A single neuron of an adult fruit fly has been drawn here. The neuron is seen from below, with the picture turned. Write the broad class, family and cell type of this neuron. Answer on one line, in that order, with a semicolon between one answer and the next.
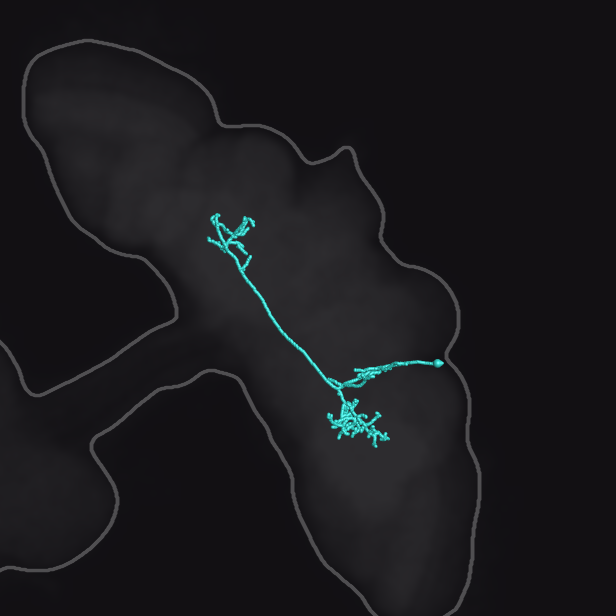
central-brain intrinsic neuron; hemilineage VLPa2; CB2175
